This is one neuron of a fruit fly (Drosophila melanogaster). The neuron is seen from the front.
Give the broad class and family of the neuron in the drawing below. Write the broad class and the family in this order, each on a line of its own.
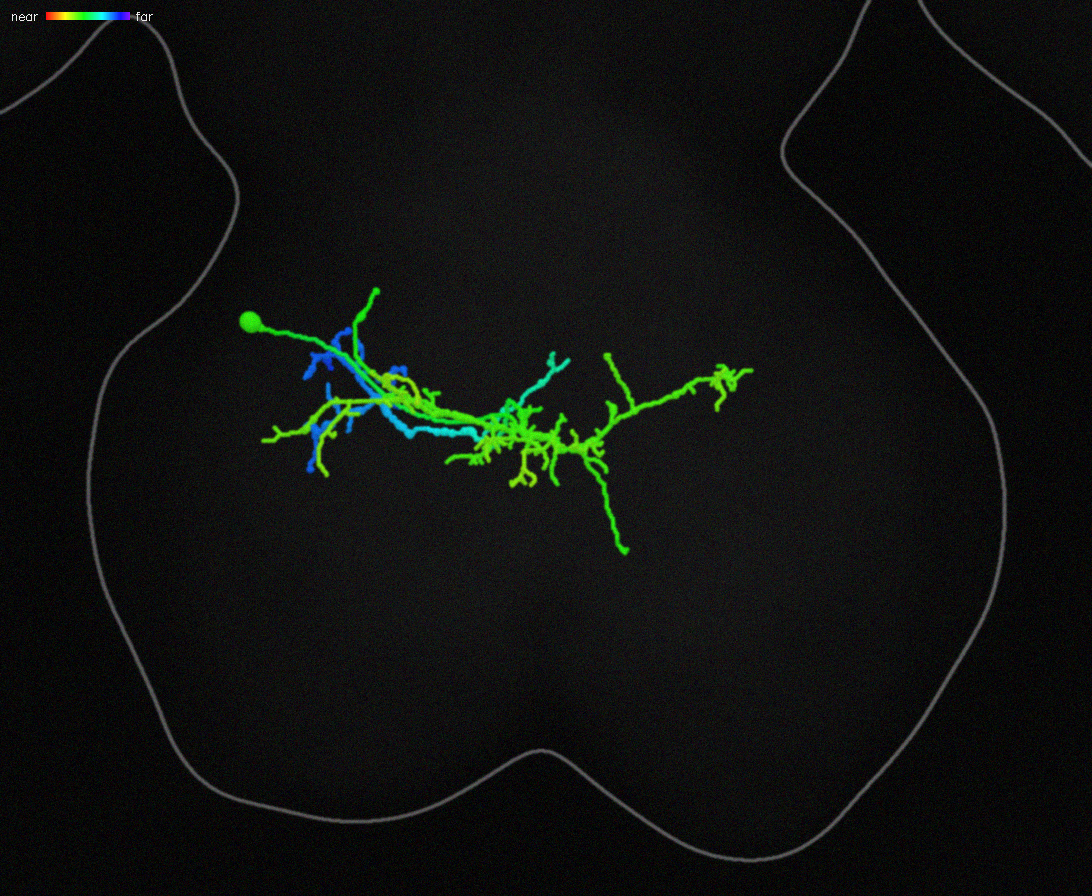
nerve-cord intrinsic neuron
hemilineage 11A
